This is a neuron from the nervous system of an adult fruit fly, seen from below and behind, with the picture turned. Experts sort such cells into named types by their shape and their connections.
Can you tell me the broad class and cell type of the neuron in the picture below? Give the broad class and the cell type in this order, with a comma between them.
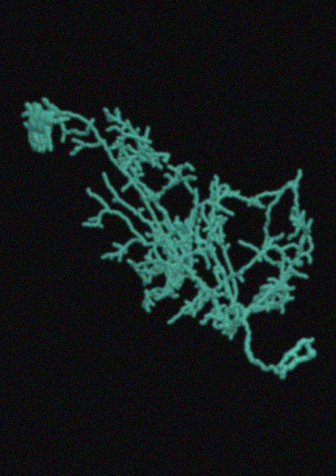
motor neuron of the nerve cord, Tr flexor MN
